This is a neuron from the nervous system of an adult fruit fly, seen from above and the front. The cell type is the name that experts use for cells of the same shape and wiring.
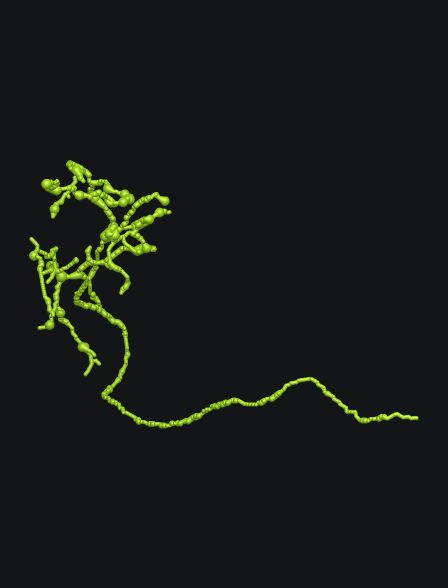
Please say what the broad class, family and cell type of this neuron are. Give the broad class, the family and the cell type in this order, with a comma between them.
sensory neuron entering the brain, class hygrosensory, HRN_VP1d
